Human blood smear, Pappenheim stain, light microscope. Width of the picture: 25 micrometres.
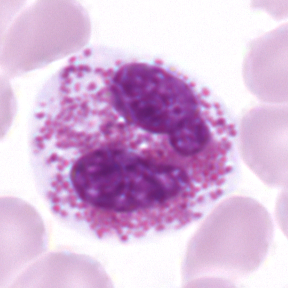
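Eosinophil with two nuclear lobes, one toward the upper right, the other toward the lower left. Neither lobe shows nucleoli. Cytoplasm packed with coarse round orange-red granules. Outline round and smooth, no surface projections.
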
